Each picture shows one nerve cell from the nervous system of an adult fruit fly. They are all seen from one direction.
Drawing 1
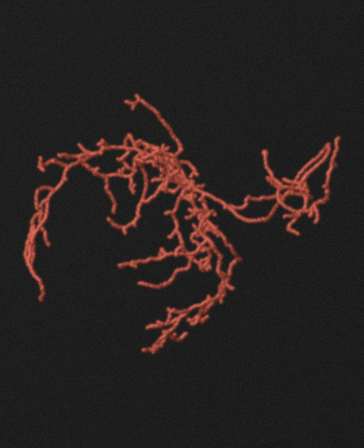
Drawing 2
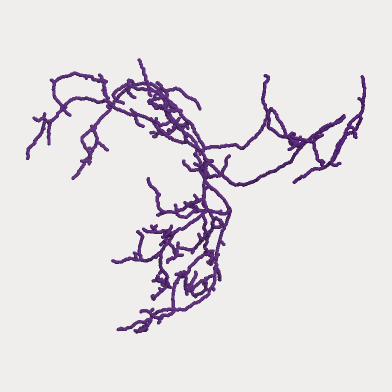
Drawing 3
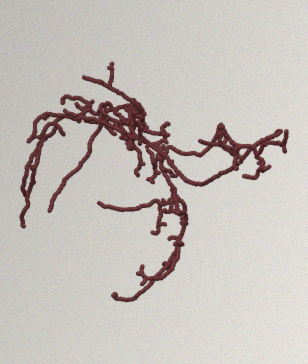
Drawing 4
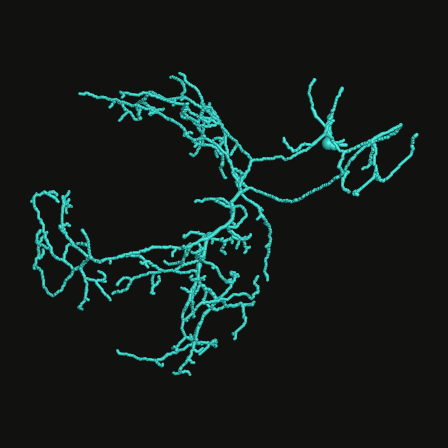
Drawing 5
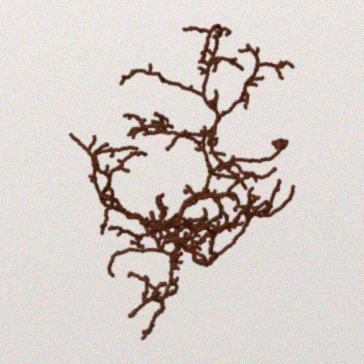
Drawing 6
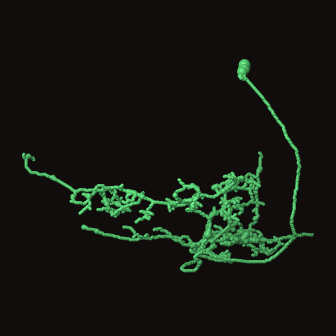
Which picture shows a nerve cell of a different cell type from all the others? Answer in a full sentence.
The nerve cell in drawing 6 is of another cell type than the rest.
